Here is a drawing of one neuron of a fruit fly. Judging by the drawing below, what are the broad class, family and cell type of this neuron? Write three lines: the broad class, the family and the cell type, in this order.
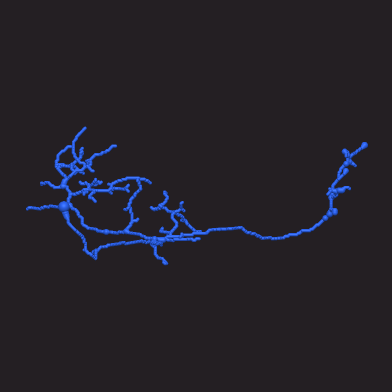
central-brain intrinsic neuron
hemilineage CLp2
SMP281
